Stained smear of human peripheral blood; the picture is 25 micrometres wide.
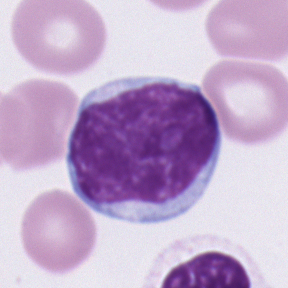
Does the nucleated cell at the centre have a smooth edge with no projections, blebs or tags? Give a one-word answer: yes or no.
Yes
